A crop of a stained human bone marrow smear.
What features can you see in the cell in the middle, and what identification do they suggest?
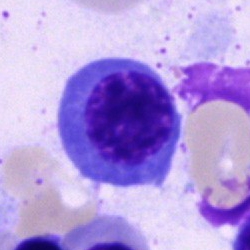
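Look closely at the chromatin here: it is coarse and clumped. A rim of cytoplasm encircles the whole nucleus, reaching its greatest width on the left side. That cytoplasm contains no granules, and the surface of the cell bears no projections. The cell shown is an erythroblast.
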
